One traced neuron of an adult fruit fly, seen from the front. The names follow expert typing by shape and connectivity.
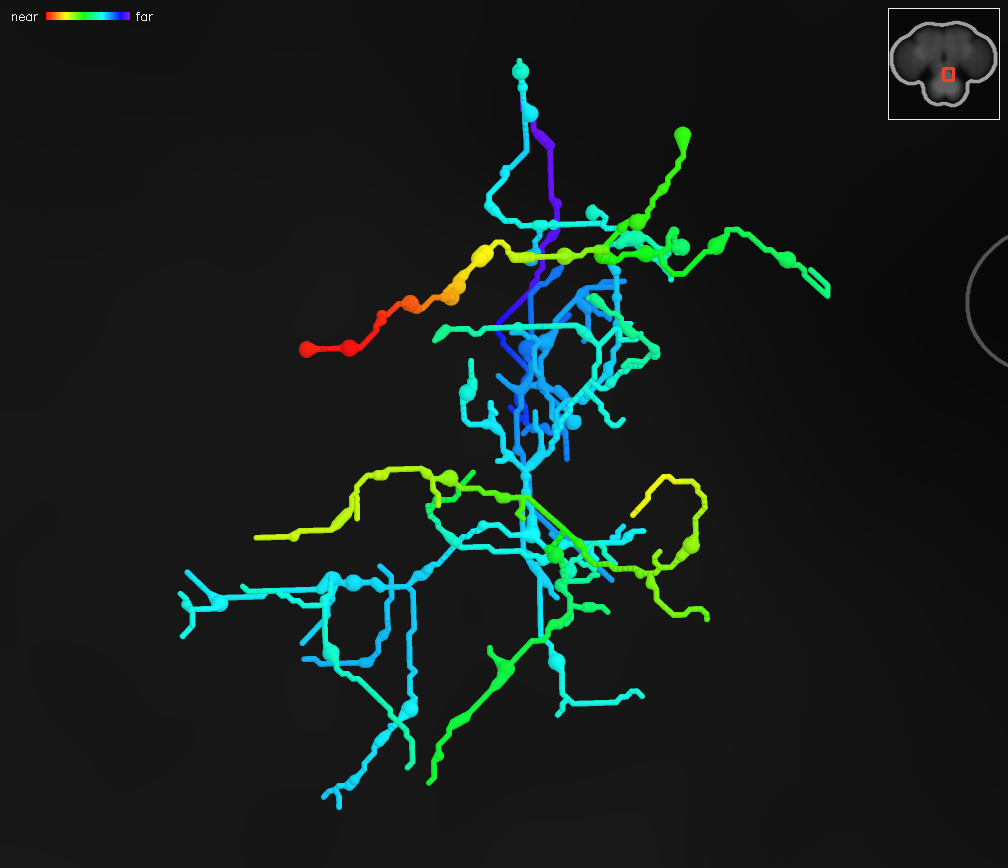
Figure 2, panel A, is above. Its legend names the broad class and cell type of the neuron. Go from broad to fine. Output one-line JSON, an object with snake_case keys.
{"broad_class": "nerve-cord intrinsic neuron", "cell_type": "INXXX446"}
